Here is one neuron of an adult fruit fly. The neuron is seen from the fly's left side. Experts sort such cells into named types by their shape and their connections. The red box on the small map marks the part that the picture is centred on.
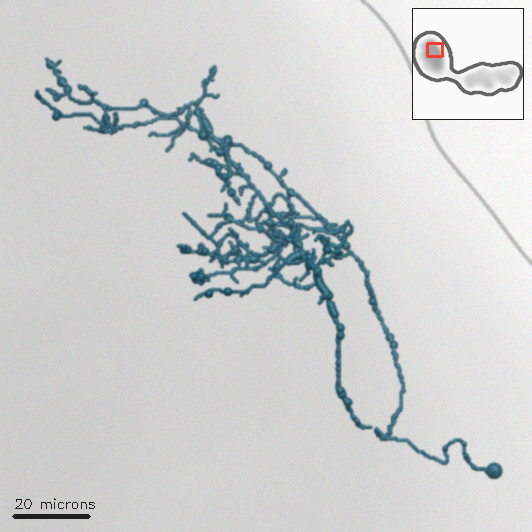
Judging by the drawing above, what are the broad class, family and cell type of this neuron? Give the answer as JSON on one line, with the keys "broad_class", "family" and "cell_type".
{"broad_class": "central-brain intrinsic neuron", "family": "hemilineage VPNp&v1_ventral", "cell_type": "PLP184"}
